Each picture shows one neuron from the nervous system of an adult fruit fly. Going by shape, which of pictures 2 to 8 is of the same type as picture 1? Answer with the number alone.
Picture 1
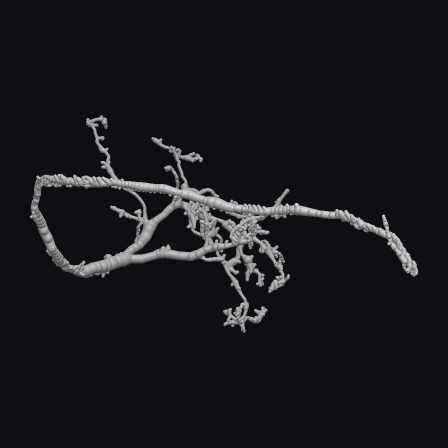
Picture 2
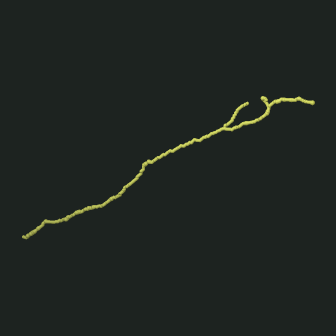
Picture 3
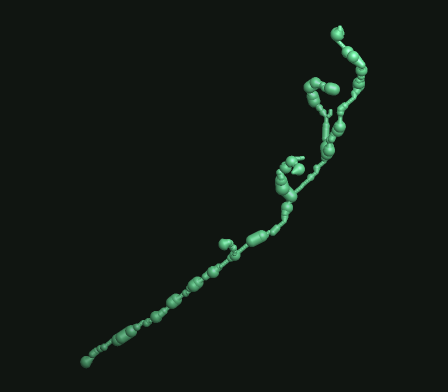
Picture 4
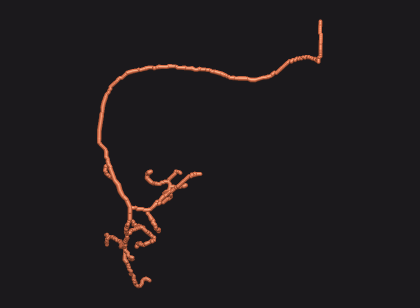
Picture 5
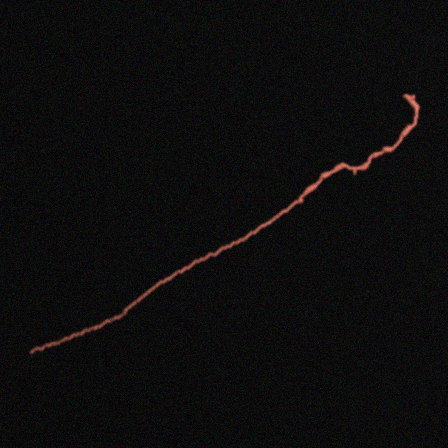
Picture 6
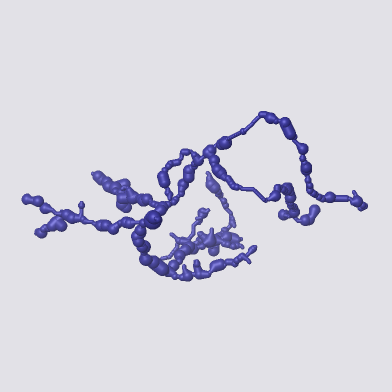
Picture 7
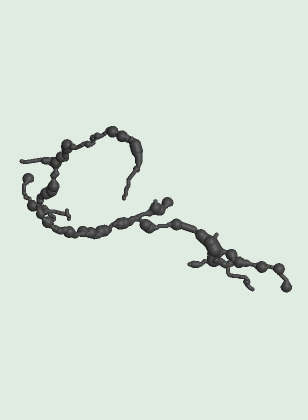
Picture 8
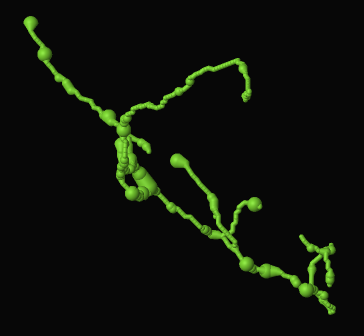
4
